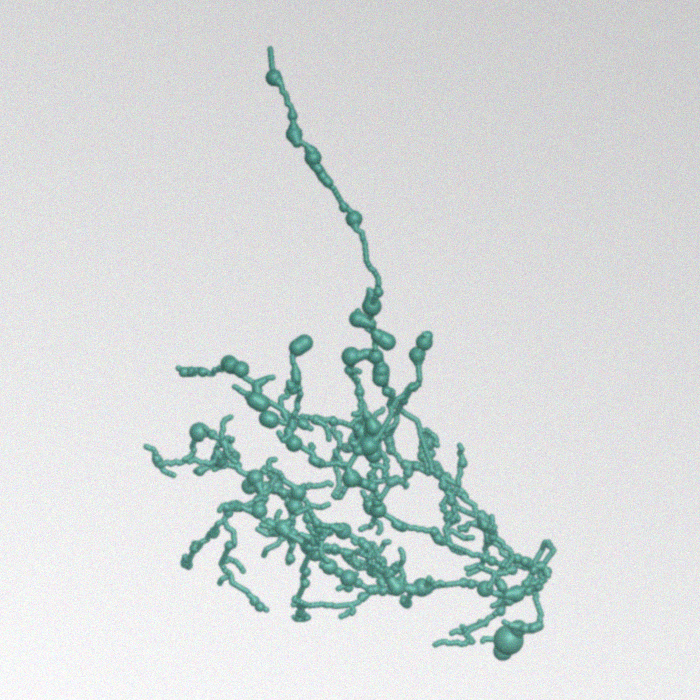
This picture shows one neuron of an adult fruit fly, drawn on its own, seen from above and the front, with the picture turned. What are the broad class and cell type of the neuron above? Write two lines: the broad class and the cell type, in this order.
central-brain intrinsic neuron
AVLP385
